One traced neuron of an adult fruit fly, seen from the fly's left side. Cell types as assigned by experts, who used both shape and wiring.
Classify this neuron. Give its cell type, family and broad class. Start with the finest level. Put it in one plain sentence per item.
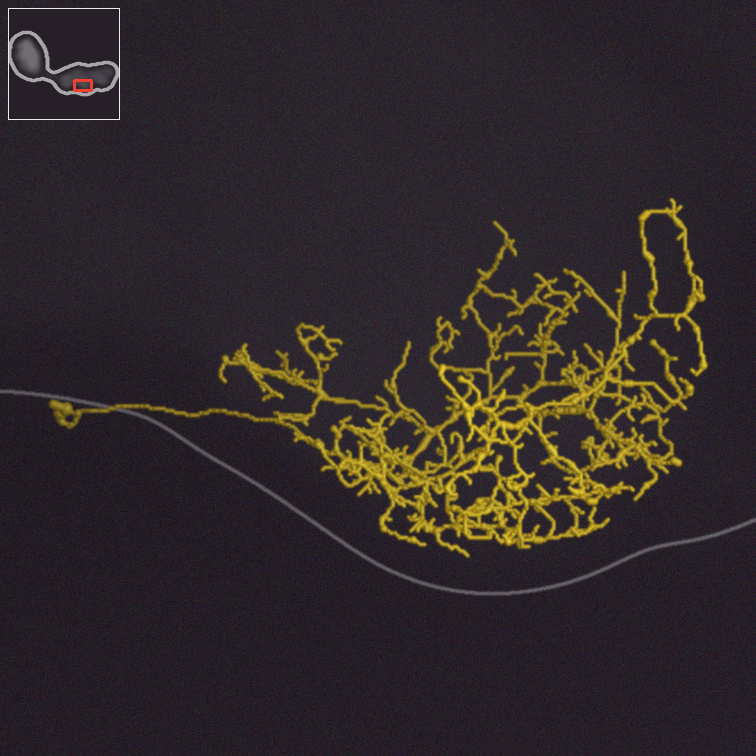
Type IN13B030 of hemilineage 13B, a nerve-cord intrinsic neuron.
